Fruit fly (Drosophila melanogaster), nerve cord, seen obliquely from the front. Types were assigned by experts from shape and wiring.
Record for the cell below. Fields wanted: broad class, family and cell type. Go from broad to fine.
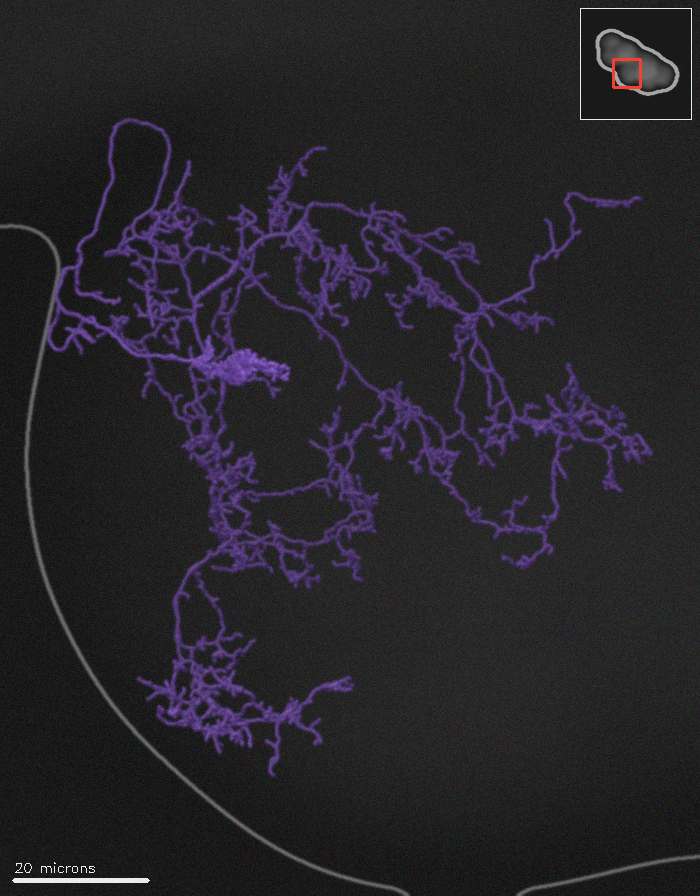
nerve-cord intrinsic neuron; hemilineage 19A; IN19A048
